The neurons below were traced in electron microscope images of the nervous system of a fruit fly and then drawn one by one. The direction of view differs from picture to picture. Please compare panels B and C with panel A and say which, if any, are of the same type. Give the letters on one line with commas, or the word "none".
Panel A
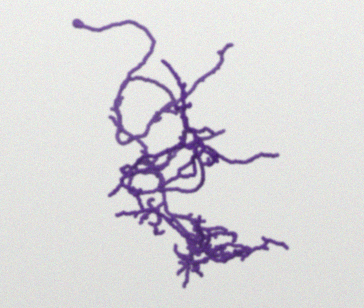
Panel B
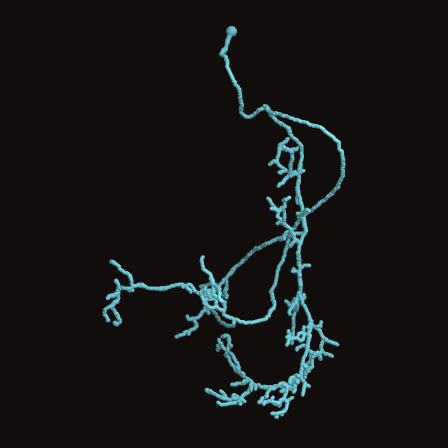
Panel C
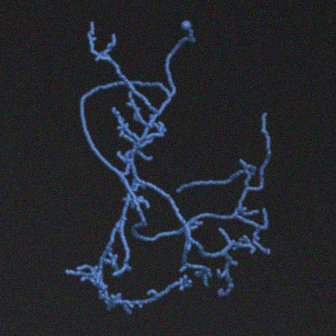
none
